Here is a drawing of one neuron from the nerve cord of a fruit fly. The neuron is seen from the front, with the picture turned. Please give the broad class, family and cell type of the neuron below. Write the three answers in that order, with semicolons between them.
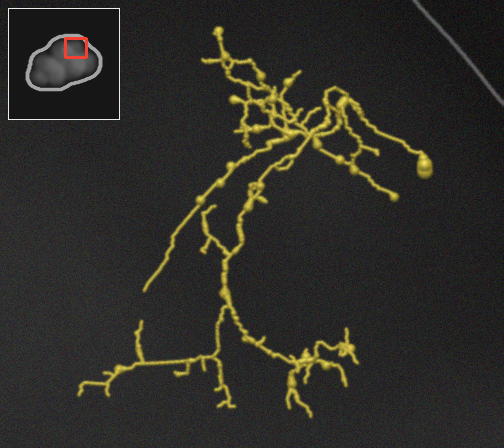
nerve-cord intrinsic neuron; hemilineage 01B; IN01B102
